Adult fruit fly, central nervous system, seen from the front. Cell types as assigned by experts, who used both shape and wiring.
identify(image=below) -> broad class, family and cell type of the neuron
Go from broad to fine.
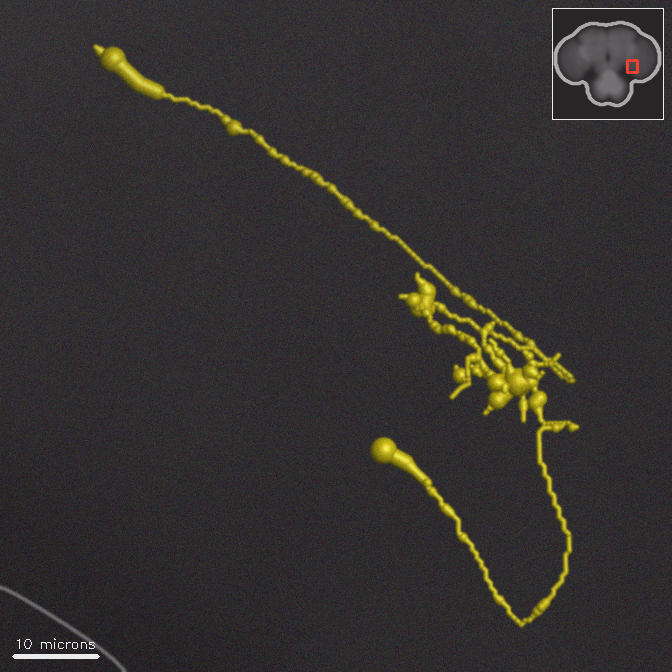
optic-lobe intrinsic neuron; Tm; Tm2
